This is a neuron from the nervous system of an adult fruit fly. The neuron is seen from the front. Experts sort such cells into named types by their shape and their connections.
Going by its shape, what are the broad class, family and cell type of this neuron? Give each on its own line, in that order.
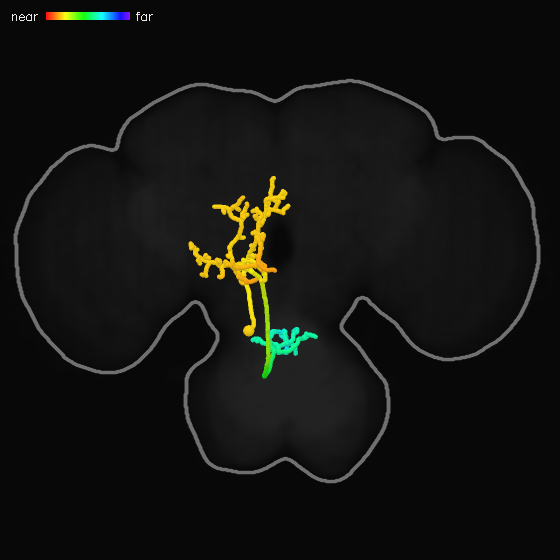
descending neuron
hemilineage LB12
DNg02_a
